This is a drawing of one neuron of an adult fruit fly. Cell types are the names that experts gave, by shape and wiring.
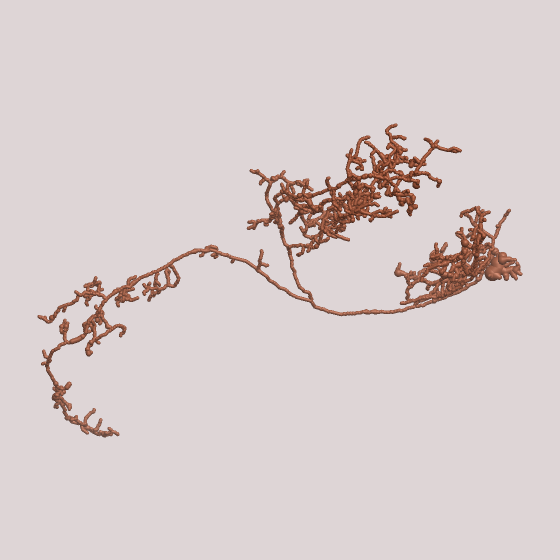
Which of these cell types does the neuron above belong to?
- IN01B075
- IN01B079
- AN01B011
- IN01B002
IN01B002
